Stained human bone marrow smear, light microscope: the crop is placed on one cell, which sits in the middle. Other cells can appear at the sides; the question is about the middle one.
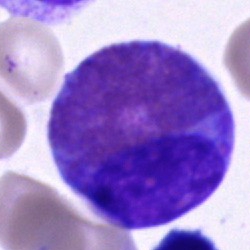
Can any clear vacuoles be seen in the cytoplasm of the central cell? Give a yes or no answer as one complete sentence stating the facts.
No, there is no vacuole to be seen in the cytoplasm of this cell.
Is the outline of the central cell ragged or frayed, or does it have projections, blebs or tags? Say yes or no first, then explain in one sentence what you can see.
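No. The cell surface is smooth without projections.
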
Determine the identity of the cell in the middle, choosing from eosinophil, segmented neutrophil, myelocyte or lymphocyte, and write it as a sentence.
This crop has an eosinophil at its centre.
